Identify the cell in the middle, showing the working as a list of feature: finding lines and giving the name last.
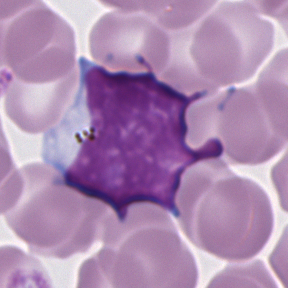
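Outline: angular, with several pointed projections
Right side: a rounded knob-like projection jutting out
Nucleus: fills most of the cell
Chromatin: dark purple, with scattered paler patches
Cell: typical lymphocyte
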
